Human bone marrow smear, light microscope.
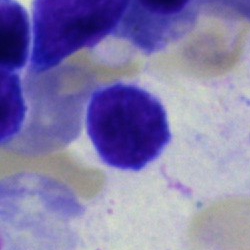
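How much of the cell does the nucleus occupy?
Nearly all of it; no distinct rim of cytoplasm can be seen around the nucleus.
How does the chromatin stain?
It is dense and deep dark purple throughout.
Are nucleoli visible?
No, none can be seen in the nucleus.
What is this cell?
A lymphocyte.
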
